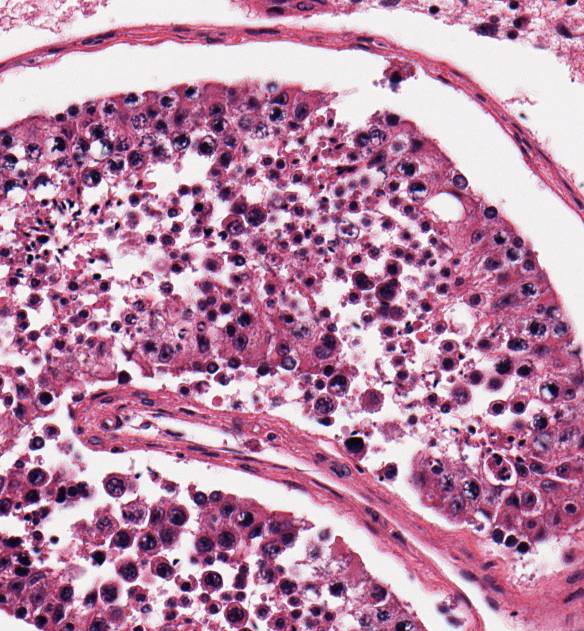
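Testis. A large curved tubule fills most of the field, with parts of others top right and bottom left. Each has a thin pink wall of flattened cells with elongated dark nuclei. Many cells within show large round nuclei, coarse dark chromatin and pink cytoplasm.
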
